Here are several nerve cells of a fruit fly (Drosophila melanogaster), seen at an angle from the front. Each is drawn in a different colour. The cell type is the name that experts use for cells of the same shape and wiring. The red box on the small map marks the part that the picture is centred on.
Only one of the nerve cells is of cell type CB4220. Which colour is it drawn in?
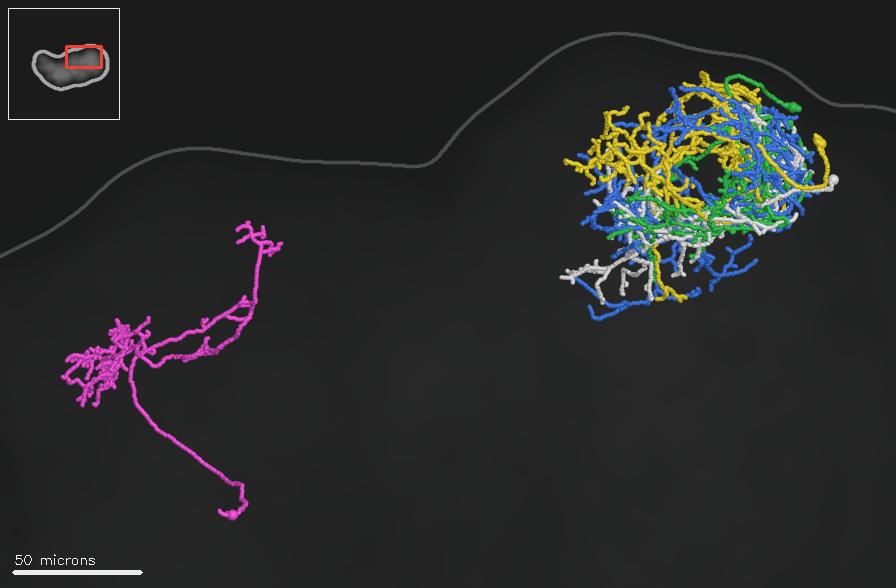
yellow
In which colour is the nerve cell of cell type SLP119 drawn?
white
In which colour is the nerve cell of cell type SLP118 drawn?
green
